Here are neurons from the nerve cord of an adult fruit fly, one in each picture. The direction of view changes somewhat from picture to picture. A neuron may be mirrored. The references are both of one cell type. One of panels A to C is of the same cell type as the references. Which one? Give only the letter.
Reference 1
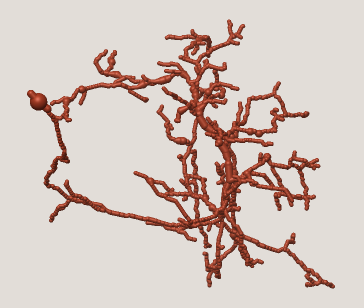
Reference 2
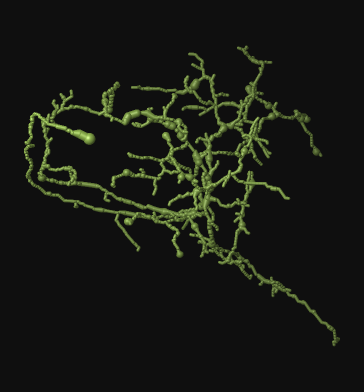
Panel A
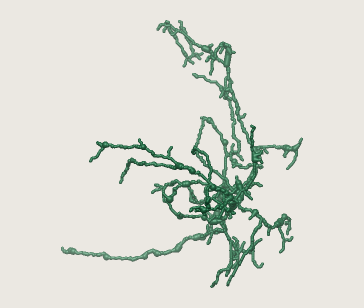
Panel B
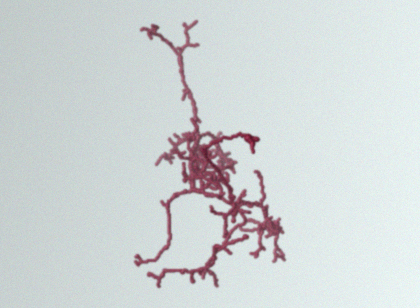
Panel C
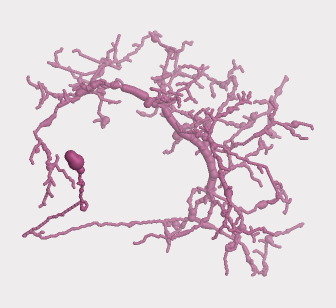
C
